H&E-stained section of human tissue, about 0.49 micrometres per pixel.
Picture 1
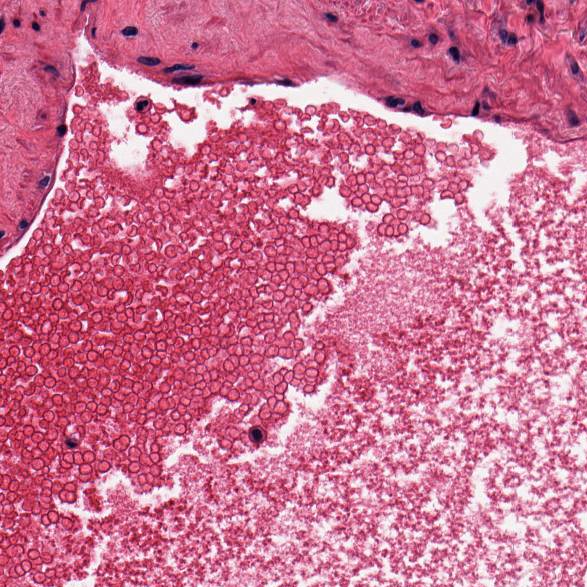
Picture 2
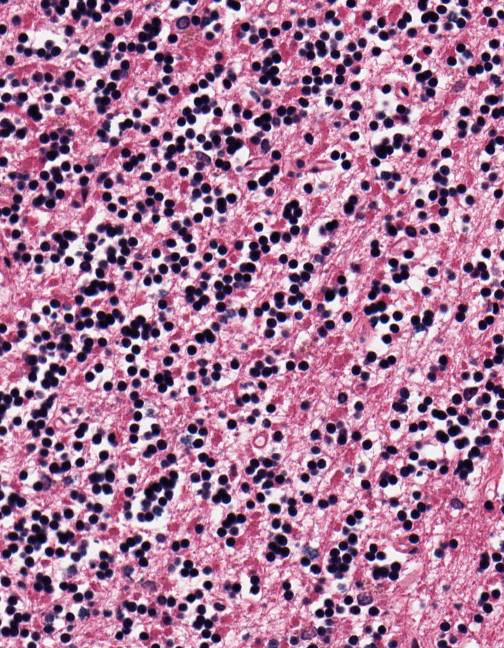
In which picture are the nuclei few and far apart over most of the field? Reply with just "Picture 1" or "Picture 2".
Picture 1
